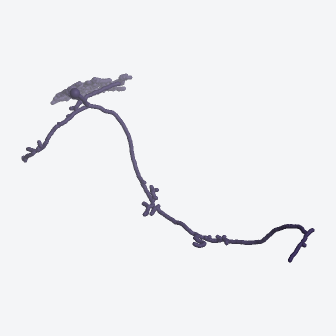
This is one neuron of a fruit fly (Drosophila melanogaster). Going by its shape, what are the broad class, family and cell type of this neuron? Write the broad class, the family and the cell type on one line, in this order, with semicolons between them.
visual projection neuron; hemilineage VPNl&d1_lateral; MeVPMe8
